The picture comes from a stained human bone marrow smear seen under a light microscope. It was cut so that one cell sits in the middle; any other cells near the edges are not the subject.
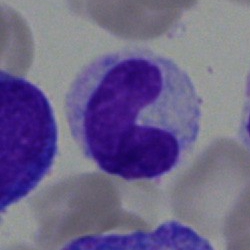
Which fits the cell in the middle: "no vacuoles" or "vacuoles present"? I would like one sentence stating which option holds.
Within the cytoplasm of the cell, no vacuoles are present.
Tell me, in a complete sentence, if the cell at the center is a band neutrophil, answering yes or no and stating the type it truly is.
Yes, a band neutrophil occupies the middle of the crop.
